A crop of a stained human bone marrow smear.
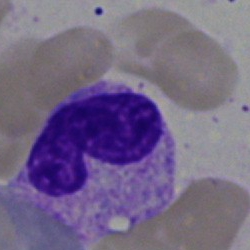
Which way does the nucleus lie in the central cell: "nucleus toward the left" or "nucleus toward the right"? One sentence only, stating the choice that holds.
It is to the right of the nucleus that most cytoplasm is found.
